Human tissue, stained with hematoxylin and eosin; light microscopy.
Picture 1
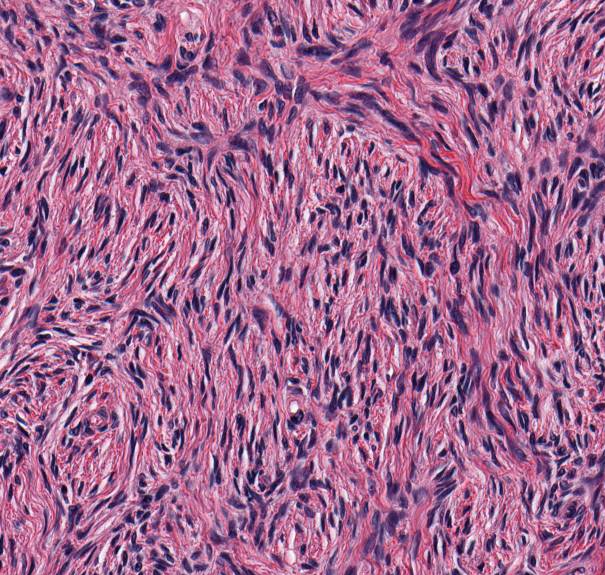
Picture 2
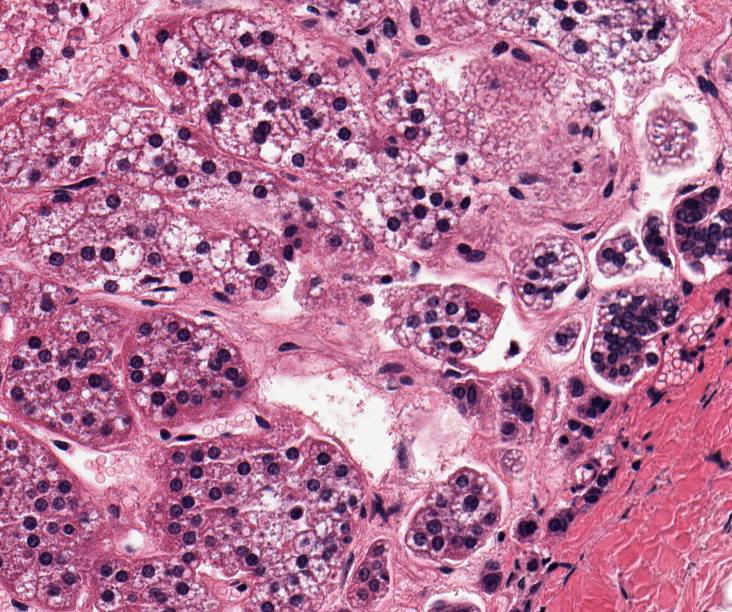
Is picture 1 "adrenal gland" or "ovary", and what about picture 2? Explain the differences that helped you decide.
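Right, picture 1 is ovary and picture 2 is adrenal gland. In the ovary I see spindle cells running in short intersecting fascicles that keep changing direction, and in the lower left they curl into whorled, storiform-like swirls. Their cytoplasm is scant and ill-defined, I can't make out any cell borders, and wavy pink collagen fibres lie between them everywhere. The adrenal gland, by contrast, is mostly rounded lobules separated by thin fibrous septa, with scattered spindle-shaped dark nuclei in those septa. On the left and in the centre its cells have pale, finely vacuolated, bubbly cytoplasm, while the smaller nests toward the right edge have crowded, darker nuclei and less vacuolated cytoplasm.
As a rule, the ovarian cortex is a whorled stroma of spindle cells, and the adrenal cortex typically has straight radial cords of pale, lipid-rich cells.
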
